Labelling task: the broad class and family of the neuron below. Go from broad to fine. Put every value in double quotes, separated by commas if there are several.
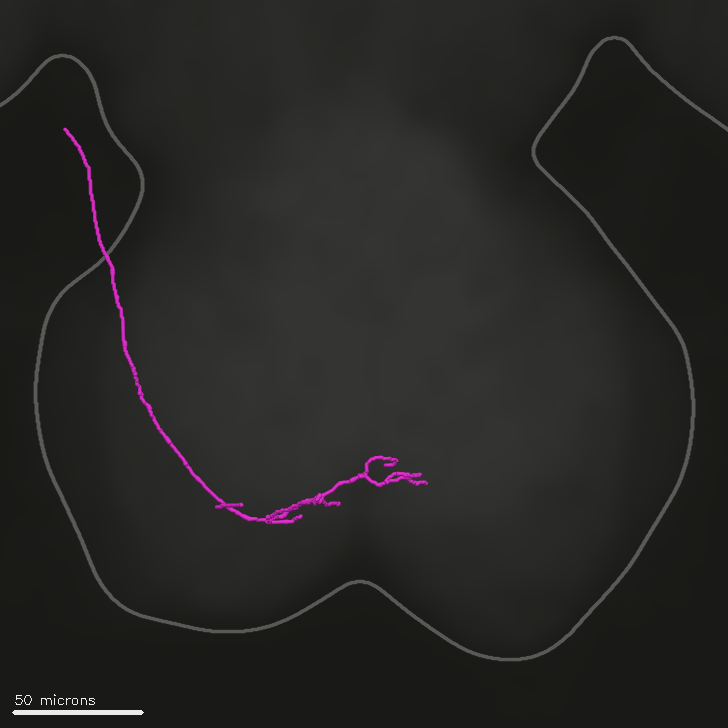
"sensory neuron entering the nerve cord", "class mechanosensory tactile"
